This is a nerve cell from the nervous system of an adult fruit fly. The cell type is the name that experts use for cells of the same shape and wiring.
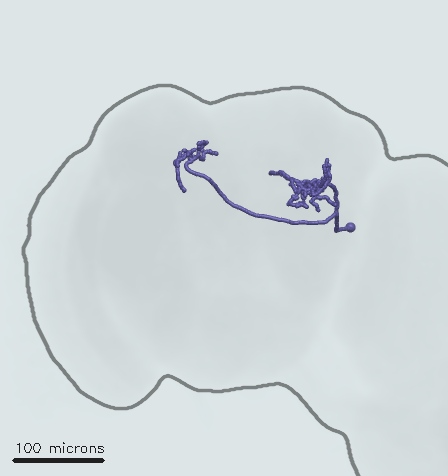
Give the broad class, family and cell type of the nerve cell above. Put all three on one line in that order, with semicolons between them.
central-brain intrinsic neuron; hemilineage VLPl&p1_posterior; SMP570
